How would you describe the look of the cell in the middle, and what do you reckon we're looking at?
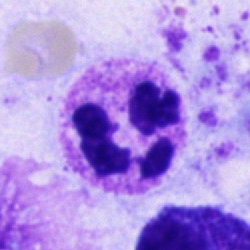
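This one's outline is round and smooth. Its chromatin is dense and darkly stained, and I can't make out any nucleoli in the nucleus. It's a segmented neutrophil.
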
